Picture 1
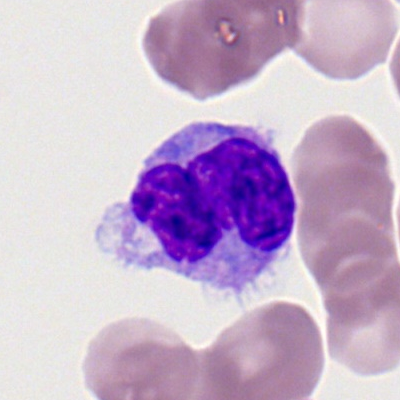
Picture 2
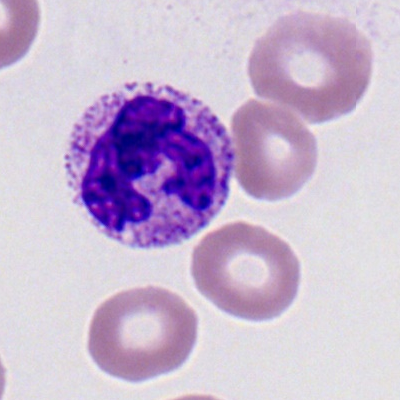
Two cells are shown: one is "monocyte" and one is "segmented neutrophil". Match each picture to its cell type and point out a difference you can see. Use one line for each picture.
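Picture 1 – monocyte. No distinct granules are seen in the cytoplasm.
Picture 2 – segmented neutrophil. Fine lilac granules are scattered throughout the cytoplasm.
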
